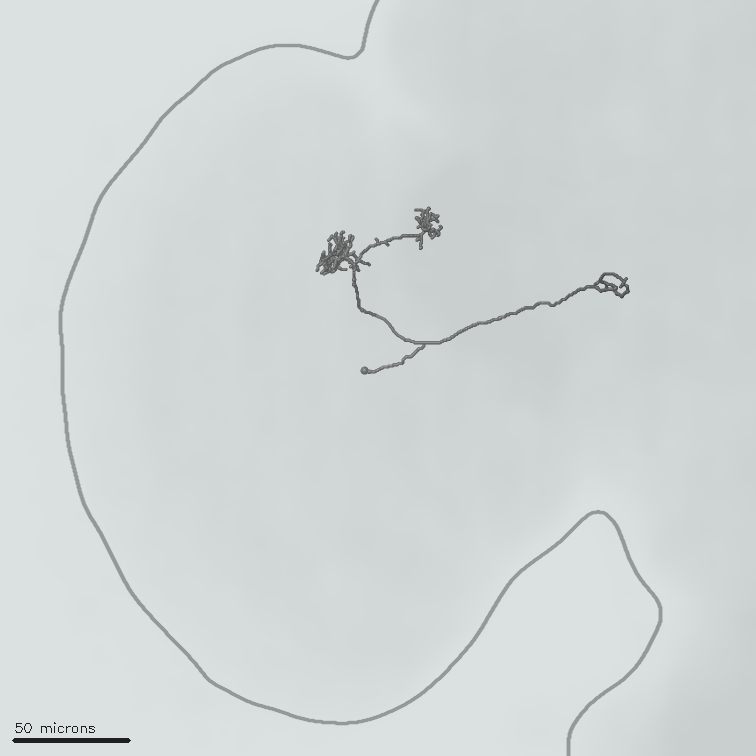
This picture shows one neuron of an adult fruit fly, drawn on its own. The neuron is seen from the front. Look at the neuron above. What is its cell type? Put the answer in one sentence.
The cell type is LLPC1.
